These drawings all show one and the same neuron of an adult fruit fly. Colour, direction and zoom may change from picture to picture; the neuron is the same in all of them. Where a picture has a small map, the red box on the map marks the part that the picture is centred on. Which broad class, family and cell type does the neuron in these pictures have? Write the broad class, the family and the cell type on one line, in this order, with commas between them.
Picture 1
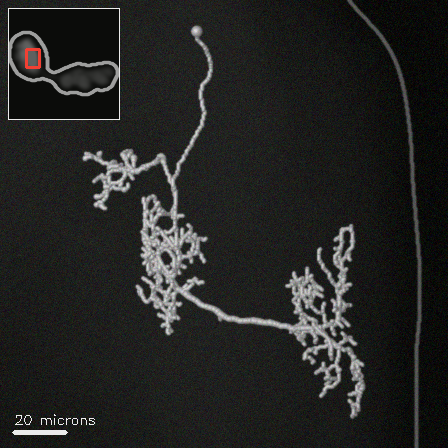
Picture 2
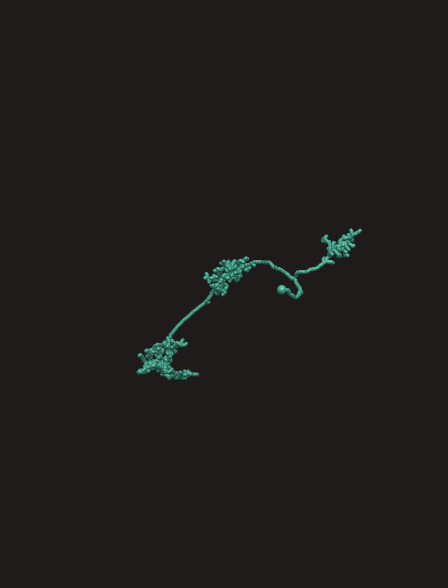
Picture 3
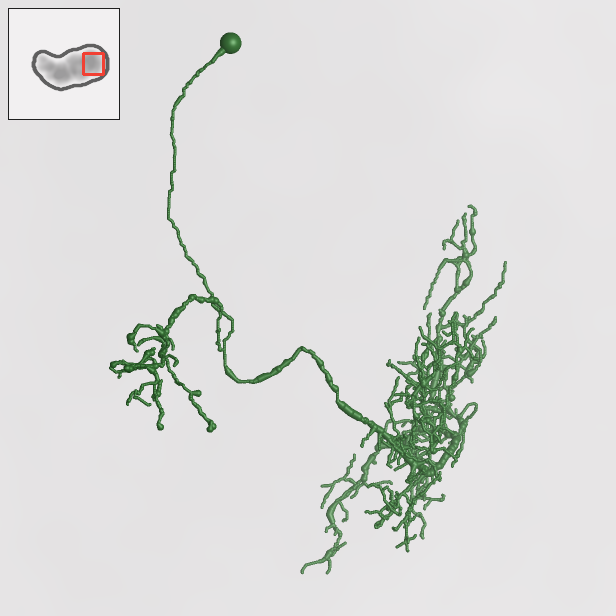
visual projection neuron, hemilineage VPNd1, LPLC2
